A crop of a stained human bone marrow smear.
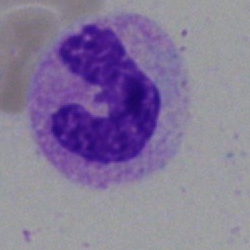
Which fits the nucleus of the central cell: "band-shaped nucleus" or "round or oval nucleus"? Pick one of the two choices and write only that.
Band-shaped nucleus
